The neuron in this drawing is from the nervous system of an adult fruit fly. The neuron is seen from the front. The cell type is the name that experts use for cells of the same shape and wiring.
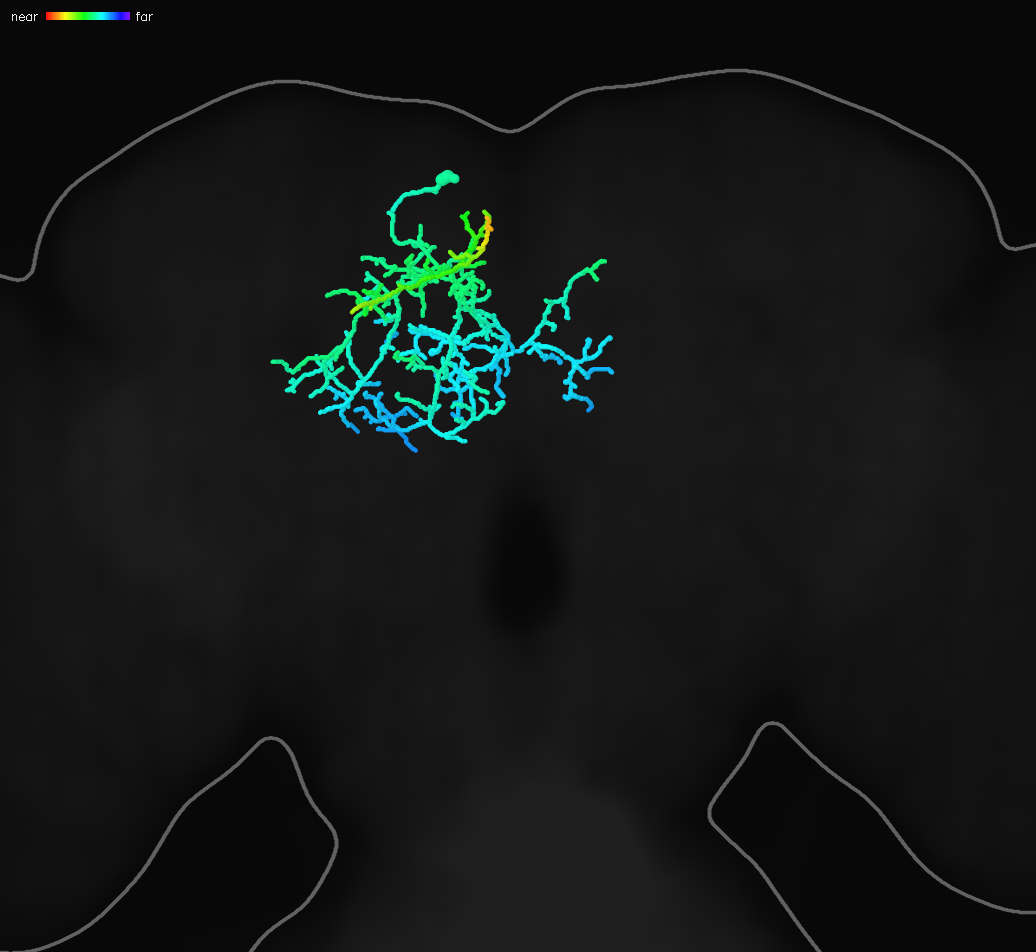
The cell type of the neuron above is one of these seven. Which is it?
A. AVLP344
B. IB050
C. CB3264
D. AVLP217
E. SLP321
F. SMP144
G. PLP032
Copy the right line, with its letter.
B. IB050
